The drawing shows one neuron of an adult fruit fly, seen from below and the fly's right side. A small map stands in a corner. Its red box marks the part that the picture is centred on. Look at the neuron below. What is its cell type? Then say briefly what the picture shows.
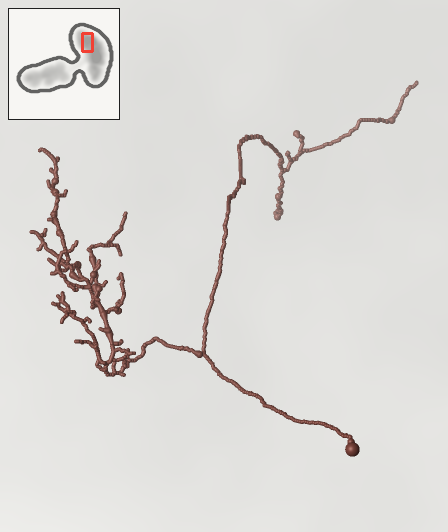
The cell type is LC24. This is a visual projection neuron. It is in the brain and does not reach the nerve cord. Its cell body lies at the lower right of the picture. The picture shows dozens of branch ends.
